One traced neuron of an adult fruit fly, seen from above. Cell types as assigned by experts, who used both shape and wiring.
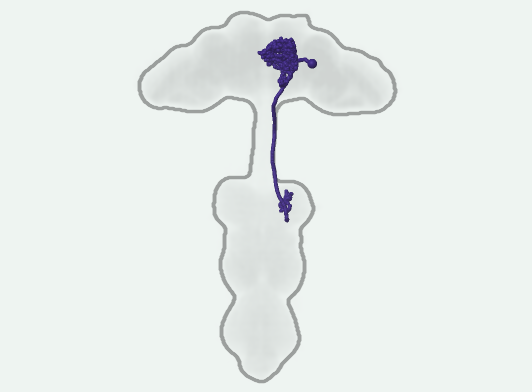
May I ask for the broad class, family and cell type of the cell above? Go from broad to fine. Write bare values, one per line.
descending neuron
DNge
DNge146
